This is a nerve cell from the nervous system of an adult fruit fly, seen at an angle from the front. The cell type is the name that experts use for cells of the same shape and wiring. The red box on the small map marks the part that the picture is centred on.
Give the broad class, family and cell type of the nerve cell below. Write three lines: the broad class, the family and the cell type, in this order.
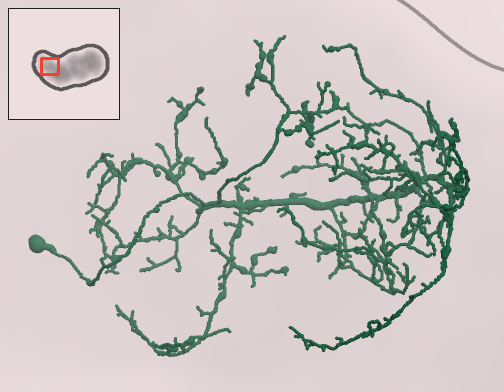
nerve-cord intrinsic neuron
hemilineage 04B
IN04B031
